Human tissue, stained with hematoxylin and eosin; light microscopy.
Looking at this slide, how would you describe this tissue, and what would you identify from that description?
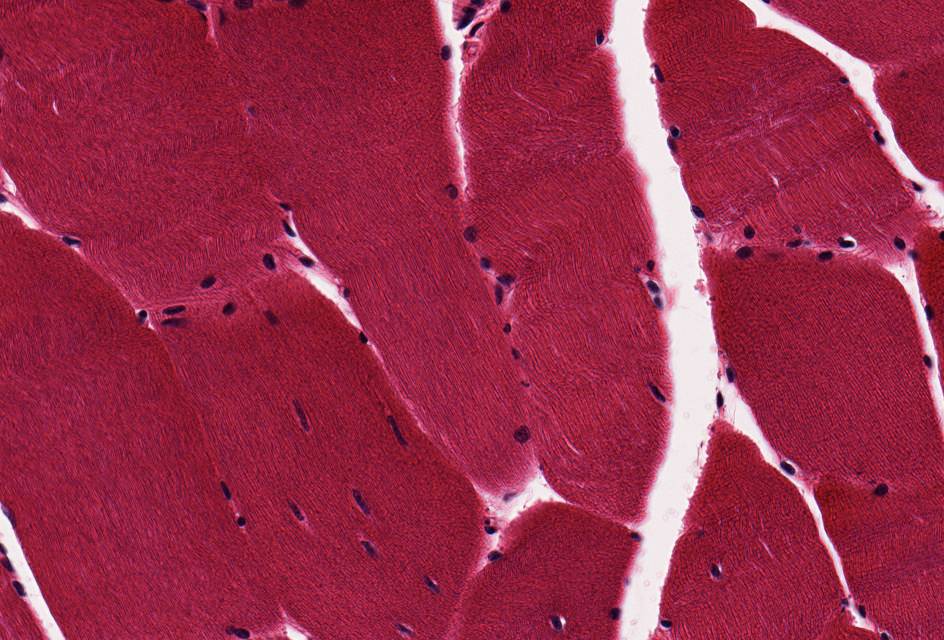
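See how evenly the fibre cytoplasm takes the eosin, a deep red throughout. Fine parallel striations run through the fibres; the upper right shows them best. Most nuclei sit at the fibre margins rather than centrally, and they're small, dark, oval to flattened. So, skeletal muscle.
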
